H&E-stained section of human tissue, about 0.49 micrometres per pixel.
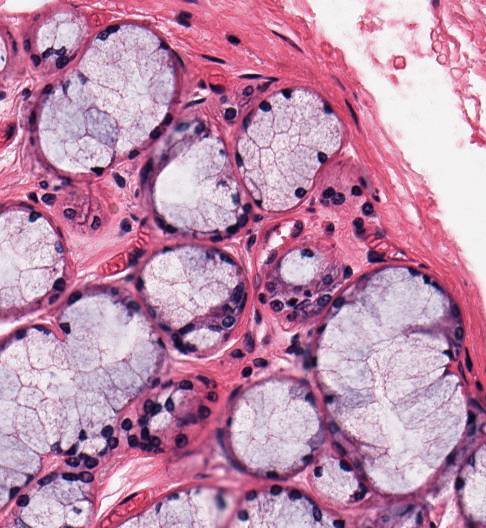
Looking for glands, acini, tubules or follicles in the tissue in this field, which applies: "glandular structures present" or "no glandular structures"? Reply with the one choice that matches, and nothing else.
Glandular structures present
